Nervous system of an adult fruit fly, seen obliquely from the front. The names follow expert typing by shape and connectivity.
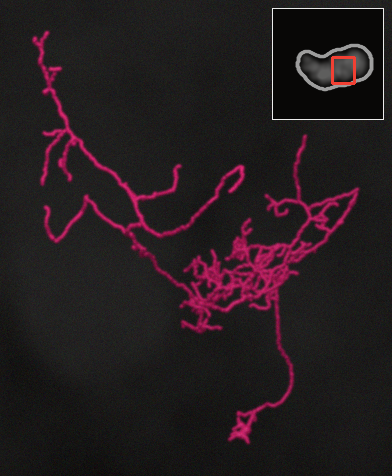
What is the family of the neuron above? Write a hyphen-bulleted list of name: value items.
- family: hemilineage LB3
